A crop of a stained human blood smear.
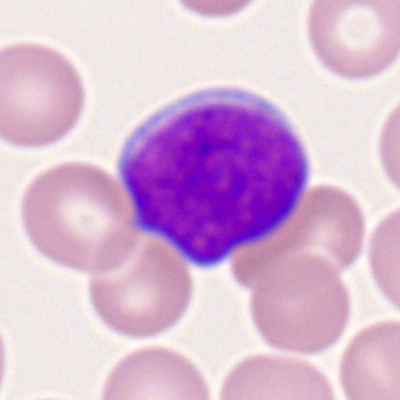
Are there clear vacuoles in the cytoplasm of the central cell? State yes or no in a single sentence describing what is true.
No, the cytoplasm of the cell is free of vacuoles.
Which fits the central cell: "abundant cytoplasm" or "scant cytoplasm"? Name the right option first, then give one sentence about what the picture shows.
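Scant cytoplasm. The cytoplasm forms only a thin rim around the nucleus.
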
